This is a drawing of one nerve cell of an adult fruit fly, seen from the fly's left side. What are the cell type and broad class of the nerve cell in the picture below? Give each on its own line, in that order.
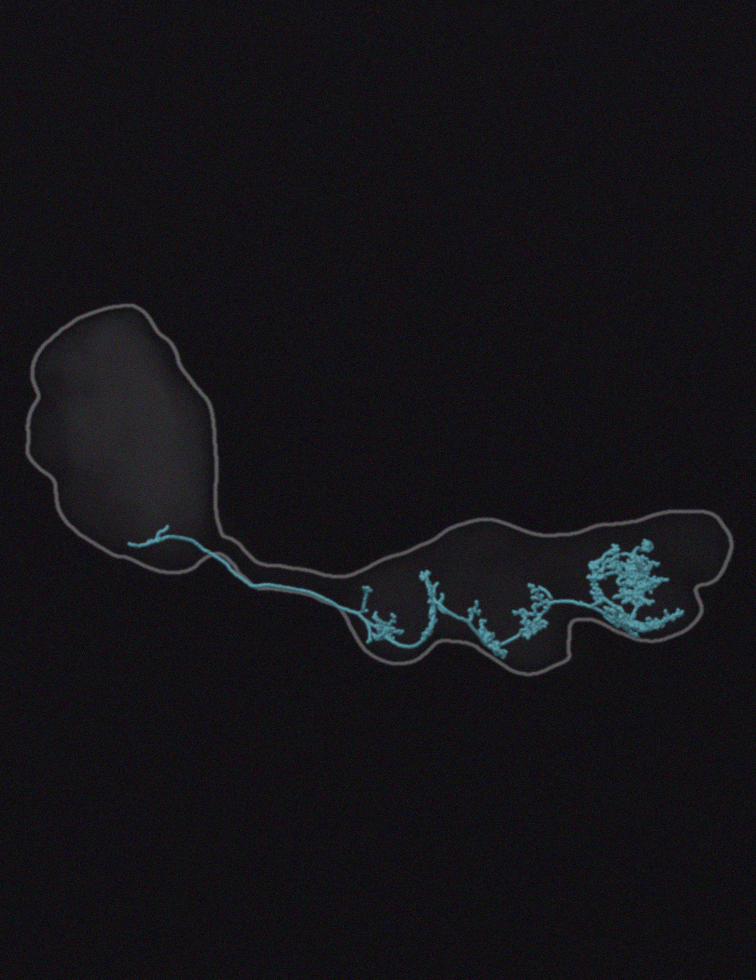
ANXXX024
ascending neuron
